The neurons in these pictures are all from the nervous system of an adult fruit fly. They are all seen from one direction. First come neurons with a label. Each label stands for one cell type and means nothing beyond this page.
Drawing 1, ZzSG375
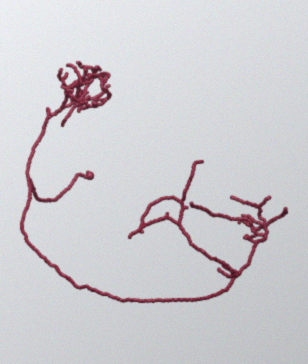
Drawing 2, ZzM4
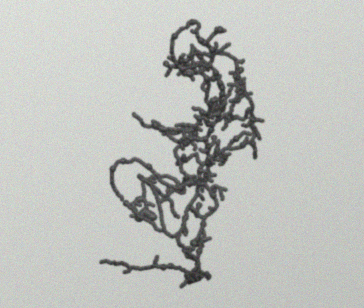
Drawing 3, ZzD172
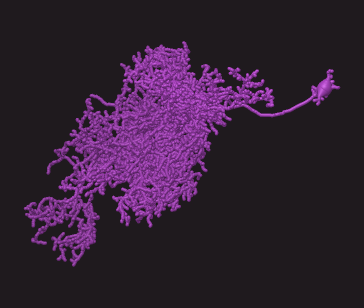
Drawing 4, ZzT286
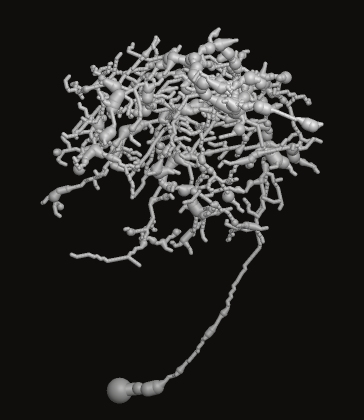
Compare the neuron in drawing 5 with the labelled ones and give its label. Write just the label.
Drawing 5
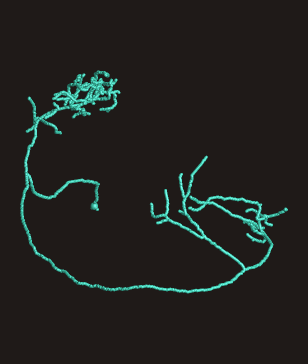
ZzSG375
